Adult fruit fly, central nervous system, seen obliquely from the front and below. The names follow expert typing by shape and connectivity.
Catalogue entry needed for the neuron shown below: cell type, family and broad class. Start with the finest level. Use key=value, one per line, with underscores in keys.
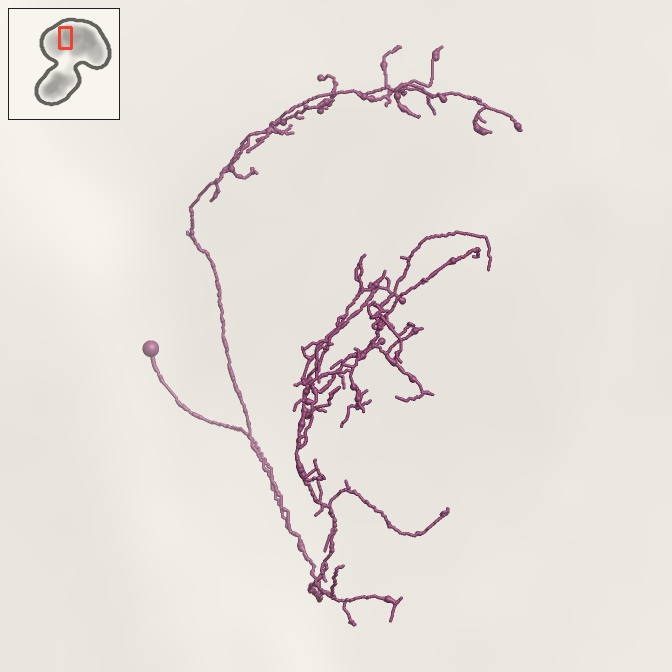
cell_type=AVLP485
family=hemilineage VPNp&v1_posterior
broad_class=central-brain intrinsic neuron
